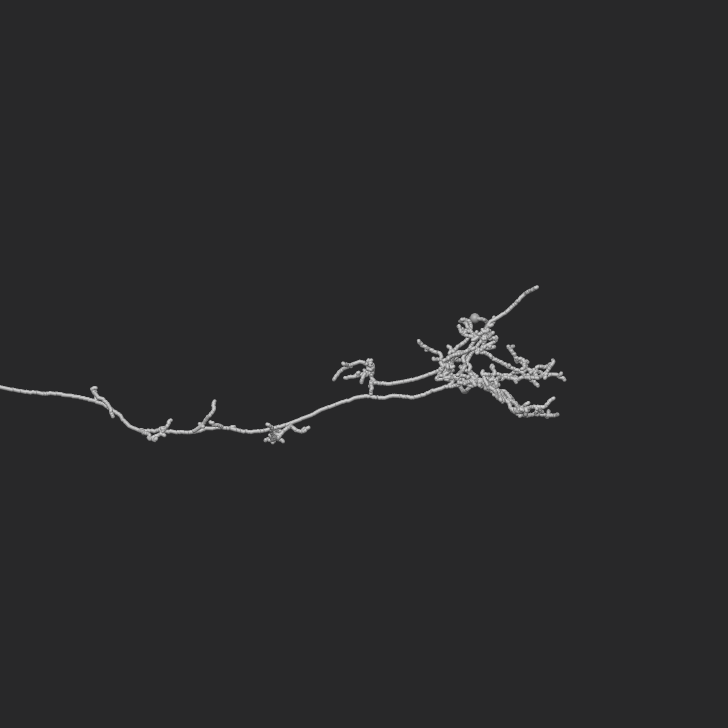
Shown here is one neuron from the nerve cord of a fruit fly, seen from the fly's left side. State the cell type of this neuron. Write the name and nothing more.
AN09B040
